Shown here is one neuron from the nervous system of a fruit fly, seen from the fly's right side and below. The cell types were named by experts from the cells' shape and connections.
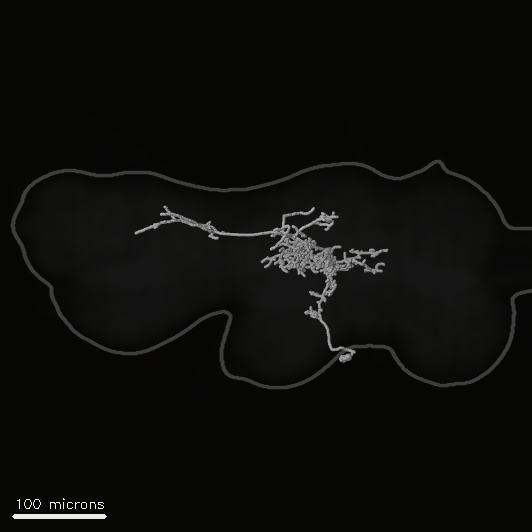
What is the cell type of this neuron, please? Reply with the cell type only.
IN07B033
